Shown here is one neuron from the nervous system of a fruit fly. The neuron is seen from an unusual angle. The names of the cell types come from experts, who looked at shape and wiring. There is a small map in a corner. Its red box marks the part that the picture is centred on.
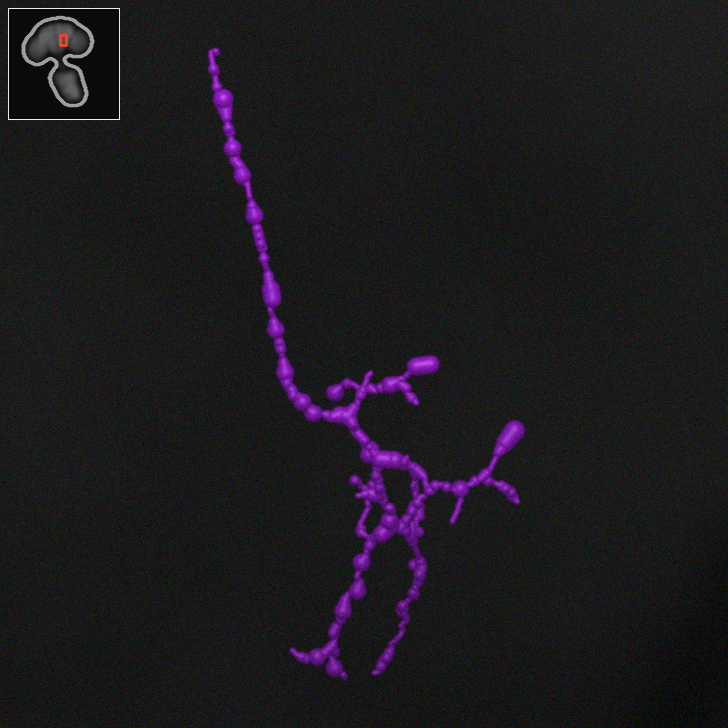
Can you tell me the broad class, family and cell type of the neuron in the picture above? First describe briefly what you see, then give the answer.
No cell body is drawn. As drawn here it is taller than it is wide. It is a sensory neuron entering the brain. Its family is called class mechanosensory. It is of cell type JO-mz.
